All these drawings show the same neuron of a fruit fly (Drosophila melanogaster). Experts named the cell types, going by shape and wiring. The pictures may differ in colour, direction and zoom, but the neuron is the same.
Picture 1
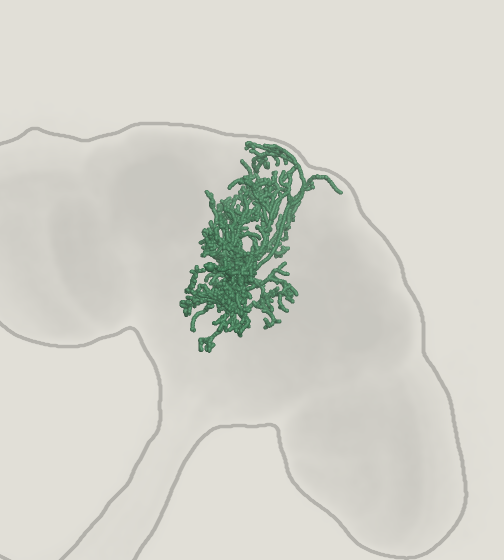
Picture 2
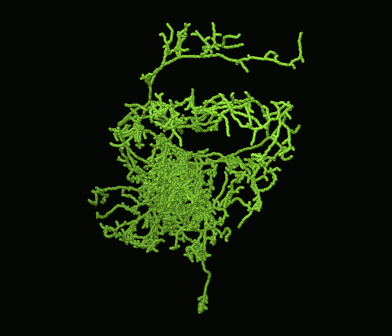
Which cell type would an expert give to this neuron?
VES092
